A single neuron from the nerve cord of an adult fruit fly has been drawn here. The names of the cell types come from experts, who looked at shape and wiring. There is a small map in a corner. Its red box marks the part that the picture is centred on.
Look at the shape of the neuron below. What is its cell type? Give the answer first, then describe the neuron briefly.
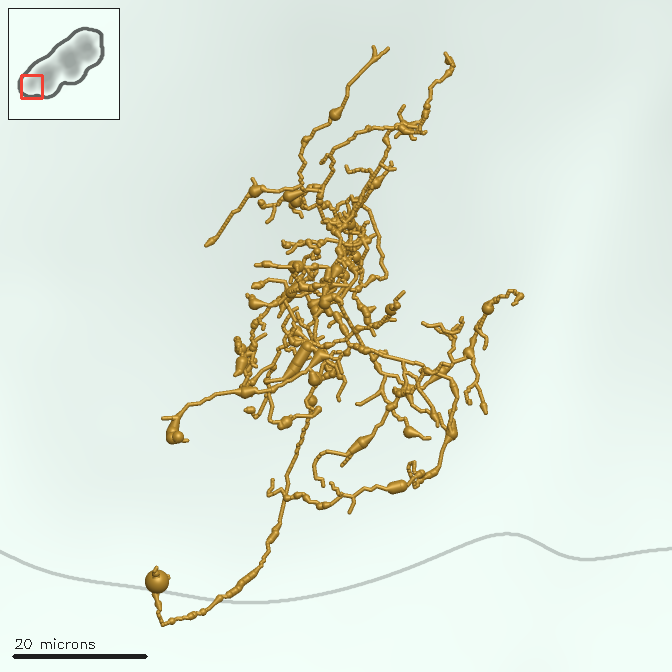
The cell type is INXXX382_b. This is a nerve-cord intrinsic neuron. From top to bottom in the picture it spans about 90 microns. Dozens of branch ends can be seen.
